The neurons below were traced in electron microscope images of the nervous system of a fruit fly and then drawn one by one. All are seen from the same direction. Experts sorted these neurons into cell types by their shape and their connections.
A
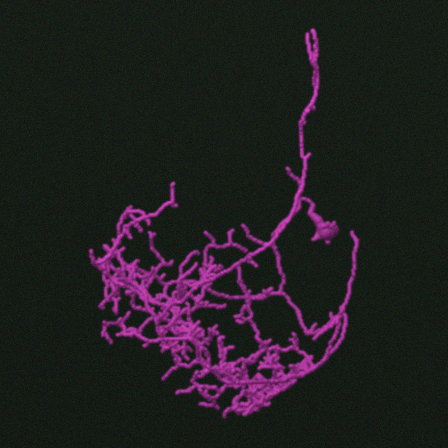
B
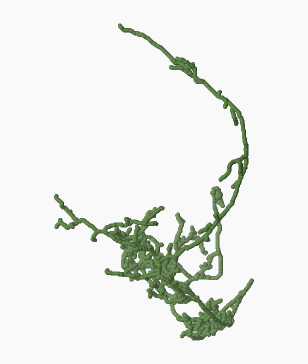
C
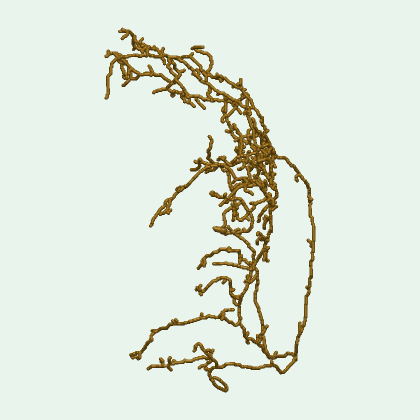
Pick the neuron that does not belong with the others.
Picture C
